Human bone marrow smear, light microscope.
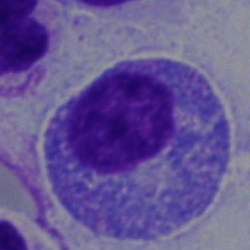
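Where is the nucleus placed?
Off-centre, toward the upper left of the cell.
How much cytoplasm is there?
Plenty: it forms a wide blue-violet rim on the right and lower sides of the nucleus.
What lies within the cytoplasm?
Fine pinkish-purple granules, scattered throughout.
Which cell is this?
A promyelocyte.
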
